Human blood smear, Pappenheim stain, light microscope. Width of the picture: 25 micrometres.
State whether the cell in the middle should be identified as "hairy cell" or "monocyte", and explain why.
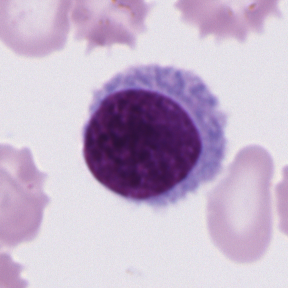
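My answer is hairy cell rather than monocyte. Looking at the nucleus, it is round, about 10 micrometres across, with a smooth edge that has no notch or lobe. It sits toward the lower left of a cell about 13 micrometres across and fills about 60% of its area, while the rim of cytoplasm is widest on the upper right side. The chromatin is dark purple, mottled with darker patches. Around it all, the cell's edge is finely irregular and fuzzy rather than sharp.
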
